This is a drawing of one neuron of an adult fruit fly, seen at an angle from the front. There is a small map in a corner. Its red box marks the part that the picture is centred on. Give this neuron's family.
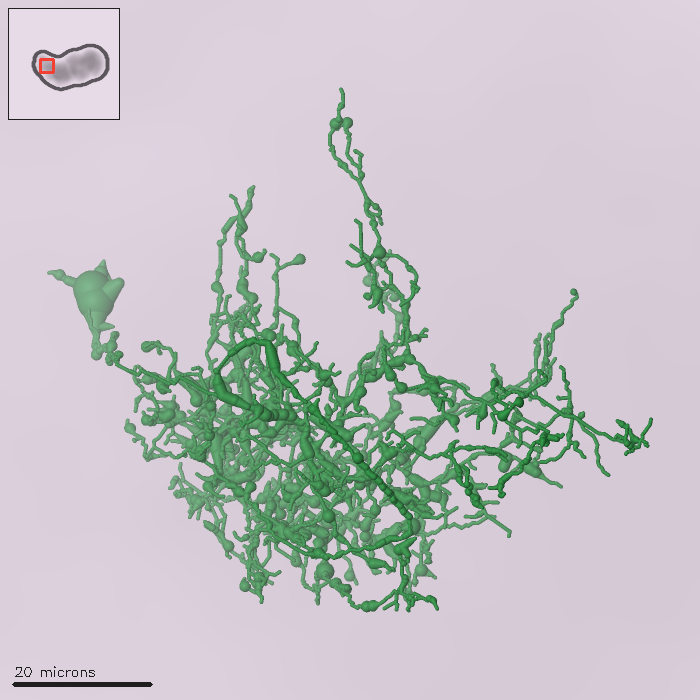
hemilineage 01B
